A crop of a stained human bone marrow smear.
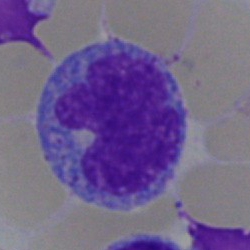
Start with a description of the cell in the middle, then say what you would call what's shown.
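Right away the outline strikes me as round and smooth. The nucleus is deeply indented on its left side, which gives it a kidney shape, and I can't see any nucleoli in it. Around it, the cytoplasm has a finely speckled texture. This one is a monocyte.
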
